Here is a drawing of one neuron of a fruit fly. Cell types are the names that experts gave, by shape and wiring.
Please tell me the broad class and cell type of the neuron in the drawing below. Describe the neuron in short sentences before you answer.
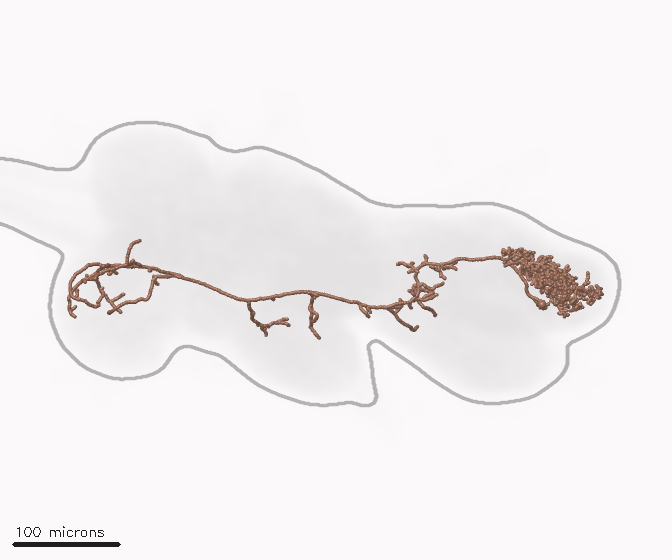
It is in the nerve cord and does not reach the brain. The cell body can be seen on the right of the picture. The picture shows dozens of branch ends. It is a nerve-cord intrinsic neuron. The cell type is INXXX096.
